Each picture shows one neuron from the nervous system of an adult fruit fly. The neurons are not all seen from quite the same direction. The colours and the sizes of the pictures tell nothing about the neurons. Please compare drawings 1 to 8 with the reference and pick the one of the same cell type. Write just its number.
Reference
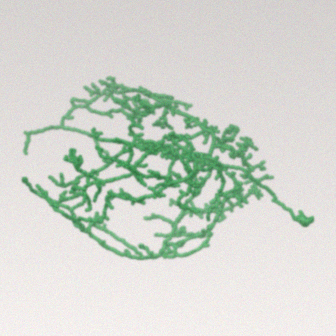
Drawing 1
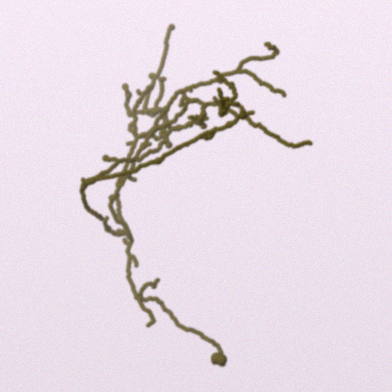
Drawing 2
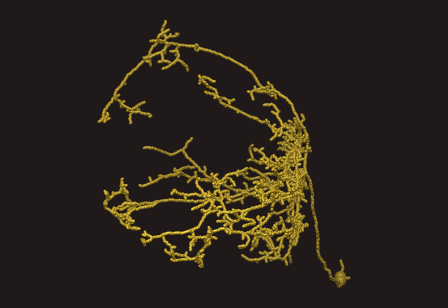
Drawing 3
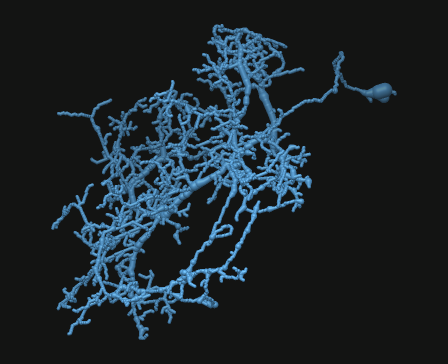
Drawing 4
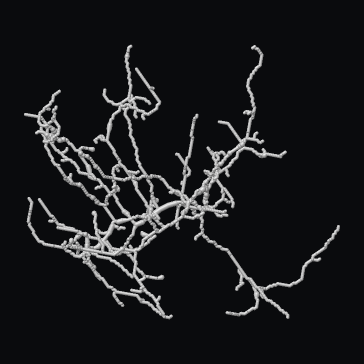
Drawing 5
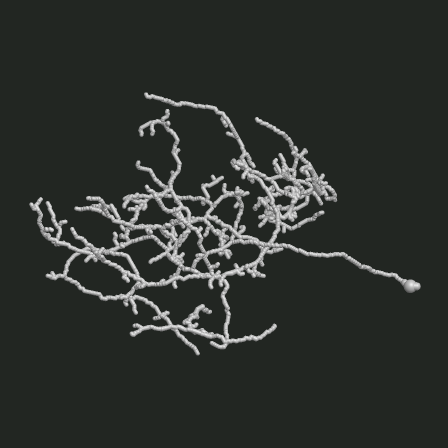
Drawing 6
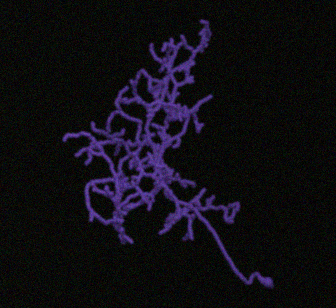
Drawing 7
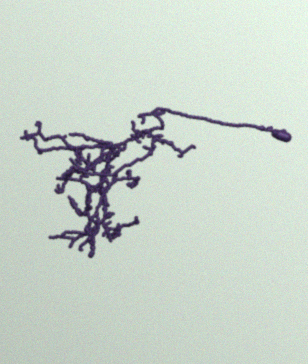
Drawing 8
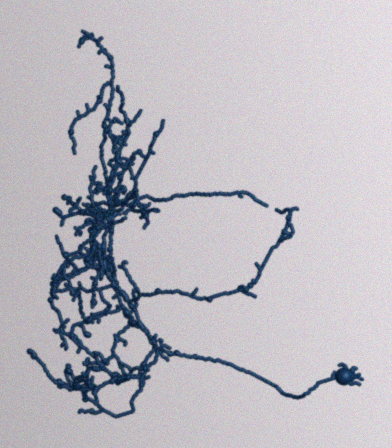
2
